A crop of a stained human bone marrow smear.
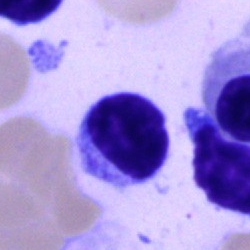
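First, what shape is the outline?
Roughly round.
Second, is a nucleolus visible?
No, none is visible in the nucleus, which fills most of the cell.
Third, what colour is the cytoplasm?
Pale lavender-blue.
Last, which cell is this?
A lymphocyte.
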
